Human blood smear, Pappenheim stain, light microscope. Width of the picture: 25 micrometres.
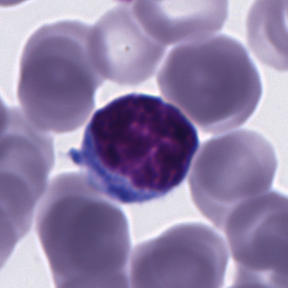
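Typical lymphocyte at the centre of the field. Its nucleus is roughly round, neither indented nor lobed. No distinct reddish-purple granules are seen in the cytoplasm. The cell outline is roughly round but slightly irregular on the left side, where a small blue knob of cytoplasm sticks out from the edge.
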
